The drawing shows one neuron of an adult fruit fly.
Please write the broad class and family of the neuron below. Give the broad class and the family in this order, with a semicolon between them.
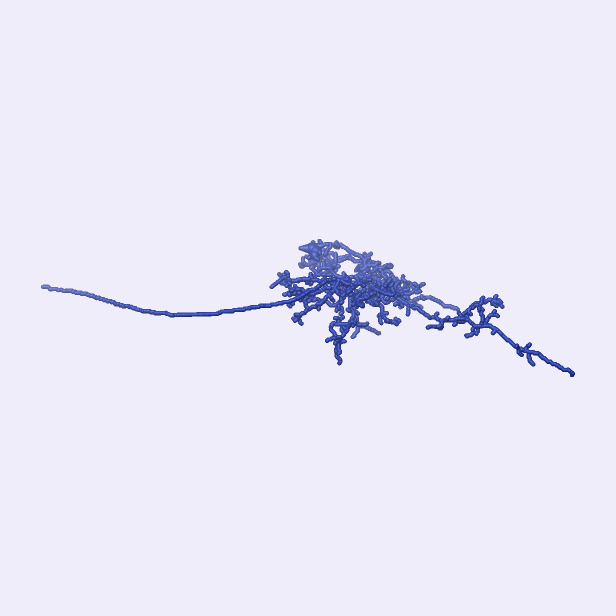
motor neuron of the nerve cord; MNad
